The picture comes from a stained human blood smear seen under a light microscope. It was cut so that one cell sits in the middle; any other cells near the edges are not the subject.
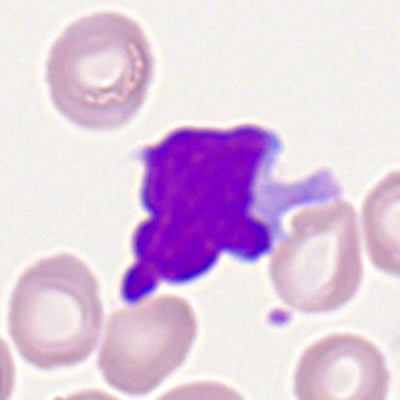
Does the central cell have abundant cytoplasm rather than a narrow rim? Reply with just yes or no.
No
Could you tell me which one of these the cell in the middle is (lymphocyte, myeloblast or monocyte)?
lymphocyte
